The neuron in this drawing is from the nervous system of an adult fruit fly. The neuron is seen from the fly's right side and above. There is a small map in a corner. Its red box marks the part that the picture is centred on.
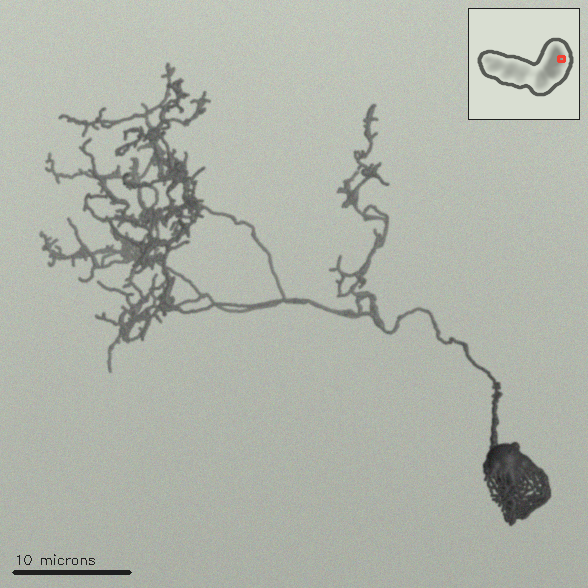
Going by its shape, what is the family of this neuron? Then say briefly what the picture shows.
The family is Dm. This is an optic-lobe intrinsic neuron. From left to right in the picture it spans about 45 microns. In this view it is about as wide as it is tall.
